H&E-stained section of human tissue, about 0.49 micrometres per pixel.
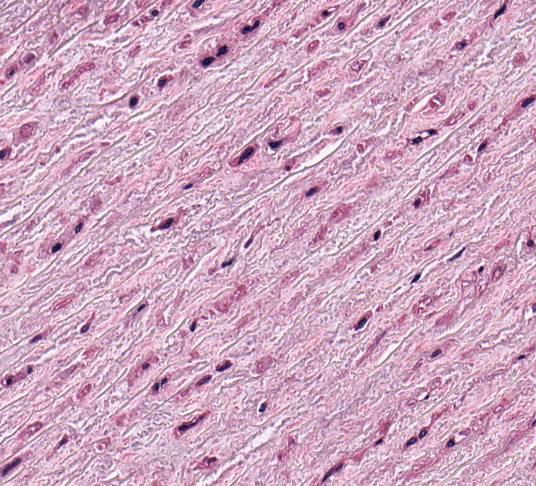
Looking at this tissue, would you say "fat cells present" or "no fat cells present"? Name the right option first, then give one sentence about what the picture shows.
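No fat cells present. No epithelium, glands or fat cells are present anywhere in the field.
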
